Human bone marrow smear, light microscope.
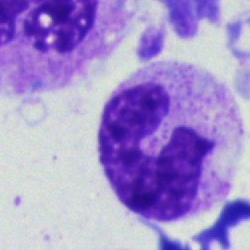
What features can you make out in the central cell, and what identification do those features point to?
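The cell shows a round, smooth outline. Its nucleus is deeply indented on the right side, forming a kidney shape. Chromatin is dark purple and coarsely clumped. Cell type: band neutrophil.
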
